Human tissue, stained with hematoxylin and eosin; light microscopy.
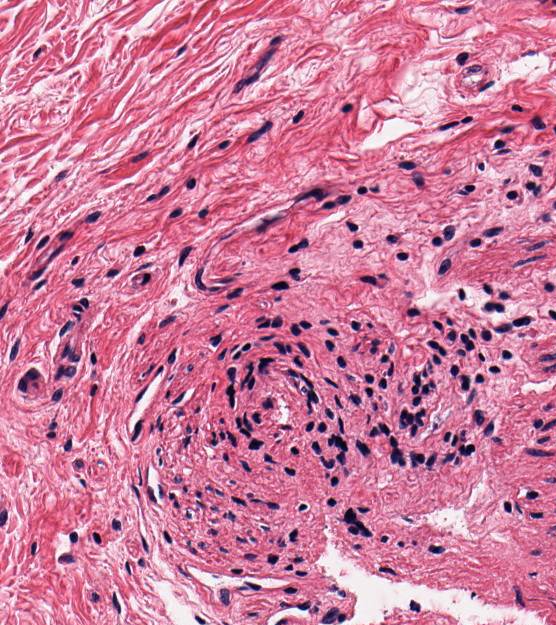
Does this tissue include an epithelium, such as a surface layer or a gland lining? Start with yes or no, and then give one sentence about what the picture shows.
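No. No epithelium is present anywhere in the field.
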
